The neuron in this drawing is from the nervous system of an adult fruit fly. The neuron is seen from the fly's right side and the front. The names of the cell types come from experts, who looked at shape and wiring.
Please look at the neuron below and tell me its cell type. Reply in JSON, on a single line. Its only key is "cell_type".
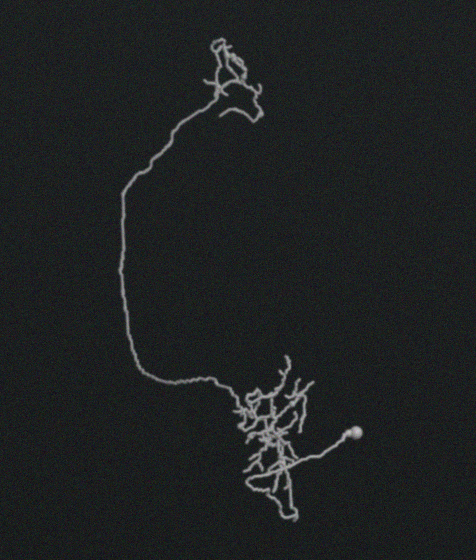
{"cell_type": "Tm40"}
